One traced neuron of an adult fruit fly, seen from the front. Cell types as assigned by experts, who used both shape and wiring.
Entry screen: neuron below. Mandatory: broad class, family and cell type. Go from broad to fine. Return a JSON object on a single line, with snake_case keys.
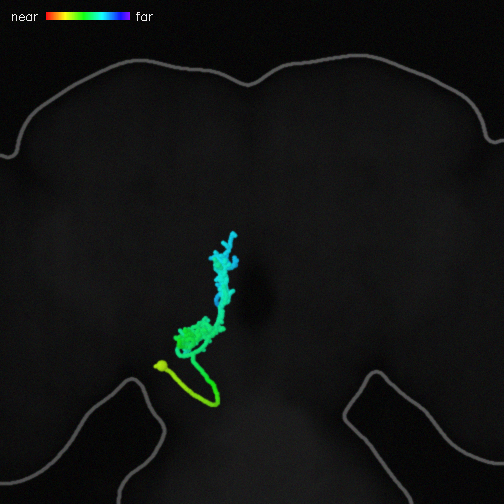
{"broad_class": "central-brain intrinsic neuron", "family": "hemilineage MD3", "cell_type": "AMMC025"}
